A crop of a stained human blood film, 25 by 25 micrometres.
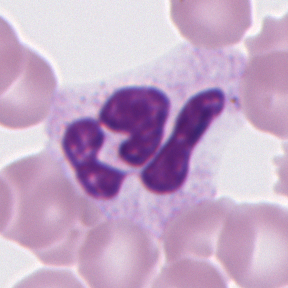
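Segmented neutrophil in a stained peripheral blood smear: you can see its nucleus split into three separate lobes, the right-hand one a single elongated, sausage-like piece lying diagonally. Around the lobes, a broad zone of pale pinkish-lilac cytoplasm is sprinkled with fine, small lilac granules.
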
